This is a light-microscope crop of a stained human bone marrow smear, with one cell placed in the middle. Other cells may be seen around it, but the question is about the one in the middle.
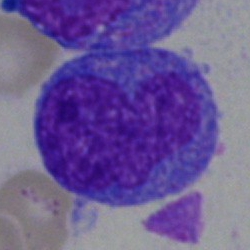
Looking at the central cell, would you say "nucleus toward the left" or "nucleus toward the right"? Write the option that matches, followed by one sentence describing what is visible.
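Nucleus toward the left. The rim of cytoplasm is wider at the lower right than at the left.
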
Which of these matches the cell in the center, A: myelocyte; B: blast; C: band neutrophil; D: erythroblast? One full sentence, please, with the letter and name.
In this crop the middle cell is a blast, so option B is the correct answer.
